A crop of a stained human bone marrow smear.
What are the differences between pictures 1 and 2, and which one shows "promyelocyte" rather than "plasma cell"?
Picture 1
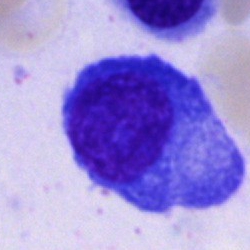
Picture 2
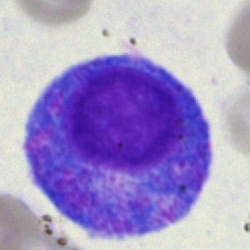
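Of the two, picture 2 is the promyelocyte and picture 1 the plasma cell. In picture 1 the nucleus sits off-centre, pushed to the left side of the cell.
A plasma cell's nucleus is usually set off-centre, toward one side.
Both cells have dark purple chromatin, but in picture 1 it is coarsely clumped, while in picture 2 it is fairly evenly textured, without coarse clumps.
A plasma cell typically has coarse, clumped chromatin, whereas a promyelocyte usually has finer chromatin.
Both cells have blue cytoplasm, a deep blue in picture 1.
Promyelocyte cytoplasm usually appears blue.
In picture 1 the cytoplasm is most abundant on the right, where it looks paler and mottled, and it shows no distinct granules.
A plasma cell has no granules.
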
